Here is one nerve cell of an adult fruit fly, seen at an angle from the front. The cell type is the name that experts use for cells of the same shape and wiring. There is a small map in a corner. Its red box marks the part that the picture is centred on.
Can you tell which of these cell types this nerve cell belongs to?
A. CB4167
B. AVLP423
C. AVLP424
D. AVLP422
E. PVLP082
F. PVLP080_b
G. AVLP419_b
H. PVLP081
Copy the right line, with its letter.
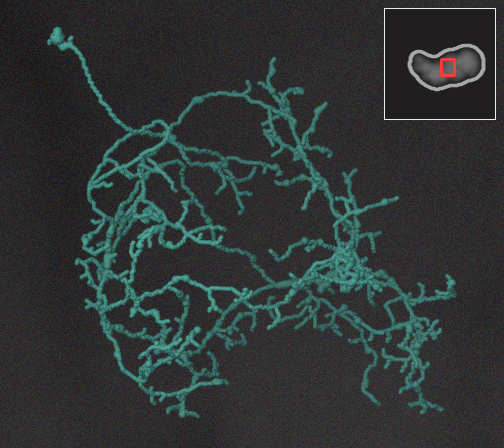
E. PVLP082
